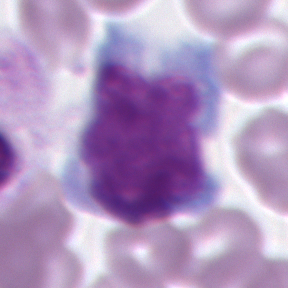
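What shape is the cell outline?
Irregular and angular rather than round.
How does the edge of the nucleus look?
Irregular, with several notches along it.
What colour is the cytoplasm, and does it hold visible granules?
Pale blue, with no granules visible.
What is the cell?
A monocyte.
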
